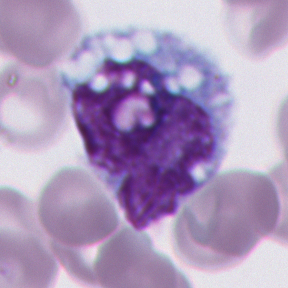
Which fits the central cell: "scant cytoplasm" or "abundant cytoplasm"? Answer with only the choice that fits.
Scant cytoplasm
